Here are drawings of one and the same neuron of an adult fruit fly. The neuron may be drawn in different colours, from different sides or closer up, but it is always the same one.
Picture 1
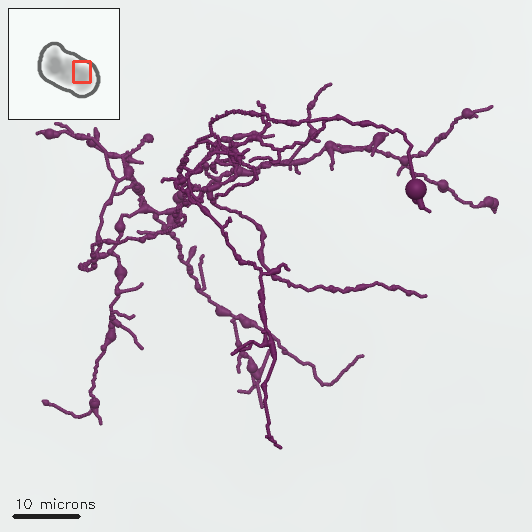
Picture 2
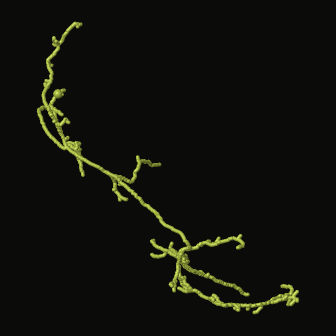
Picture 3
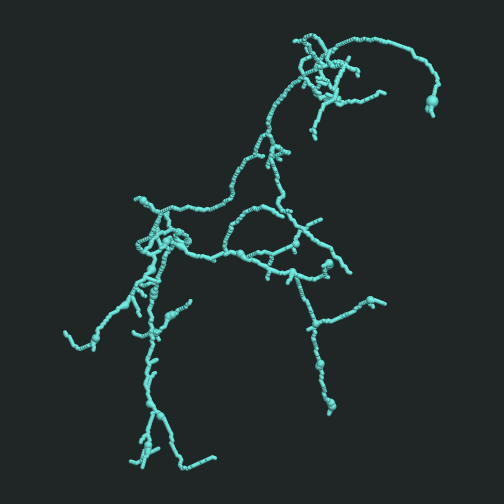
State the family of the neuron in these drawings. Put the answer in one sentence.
The family is hemilineage SMPad2.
